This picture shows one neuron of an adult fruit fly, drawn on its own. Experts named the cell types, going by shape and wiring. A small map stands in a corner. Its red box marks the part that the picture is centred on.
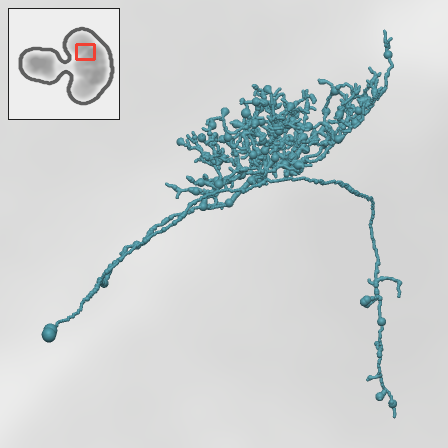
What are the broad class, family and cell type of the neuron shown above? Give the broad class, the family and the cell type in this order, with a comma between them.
visual projection neuron, LC, LC20b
